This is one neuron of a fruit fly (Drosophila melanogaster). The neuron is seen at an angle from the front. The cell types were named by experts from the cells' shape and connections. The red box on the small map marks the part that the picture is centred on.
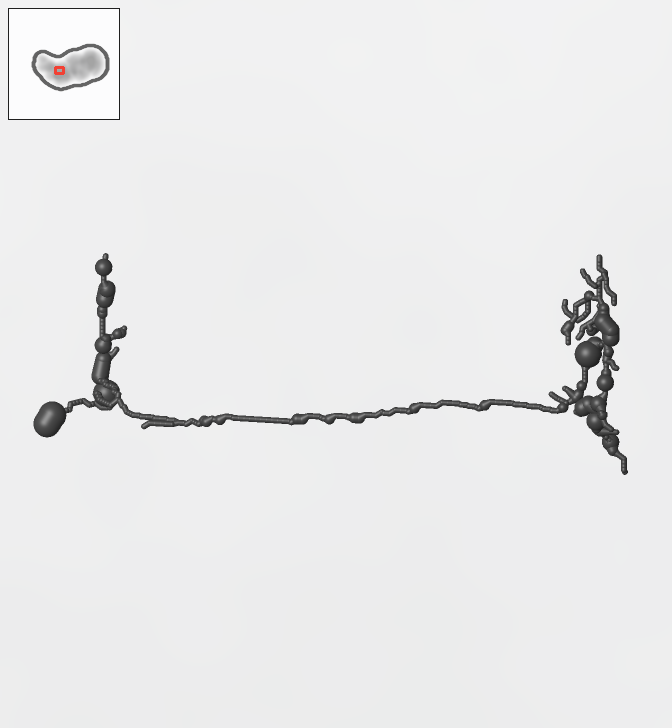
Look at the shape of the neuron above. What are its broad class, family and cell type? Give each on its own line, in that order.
optic-lobe intrinsic neuron
T
T5d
